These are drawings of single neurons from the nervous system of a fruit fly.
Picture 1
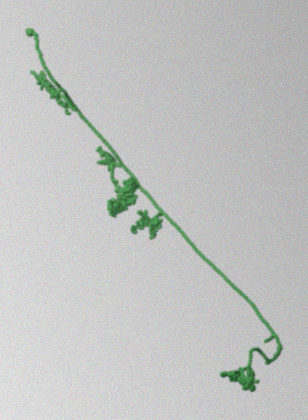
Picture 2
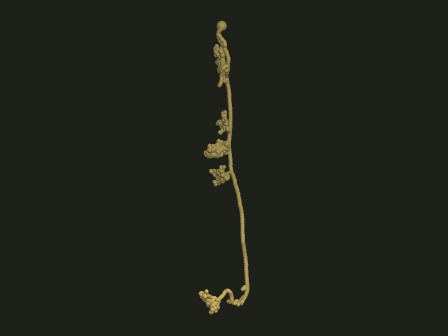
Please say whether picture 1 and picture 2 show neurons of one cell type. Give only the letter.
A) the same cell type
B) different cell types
A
